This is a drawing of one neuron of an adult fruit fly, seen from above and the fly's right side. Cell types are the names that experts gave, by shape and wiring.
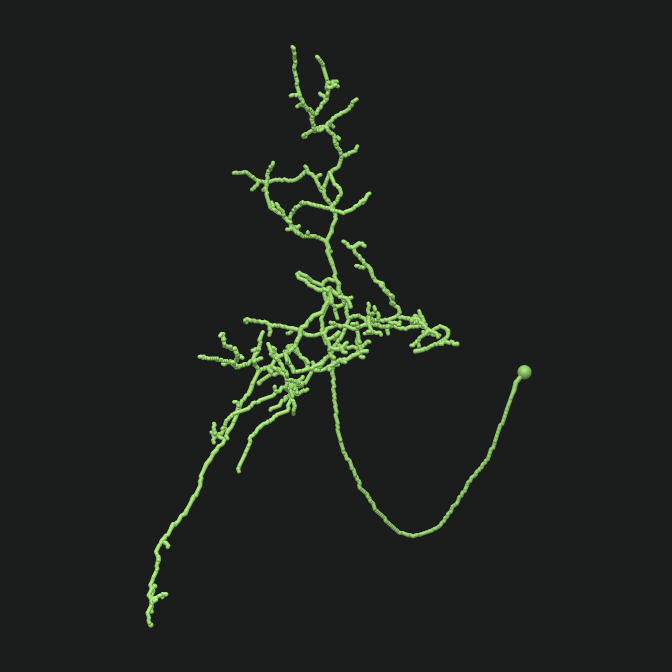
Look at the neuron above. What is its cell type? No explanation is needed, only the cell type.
AMMC021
